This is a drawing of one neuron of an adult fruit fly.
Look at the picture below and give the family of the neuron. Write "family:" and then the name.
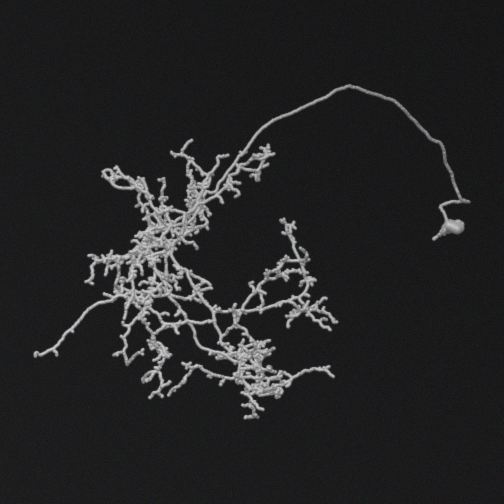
family: hemilineage 12B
